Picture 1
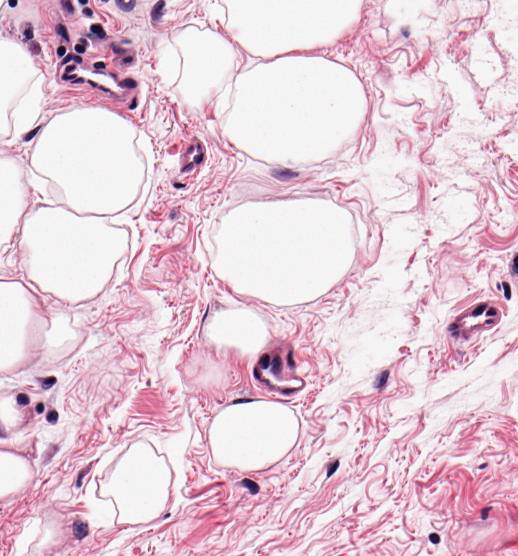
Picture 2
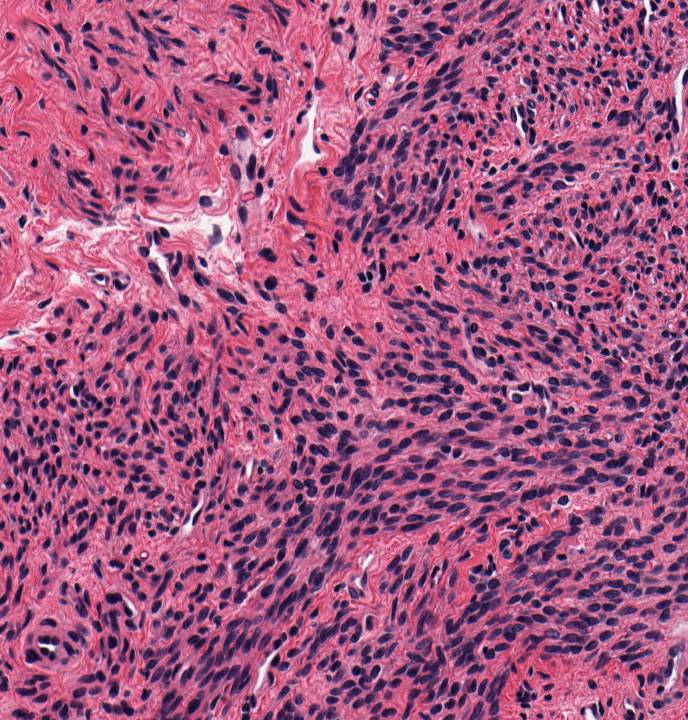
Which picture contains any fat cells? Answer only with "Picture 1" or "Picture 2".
Picture 1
